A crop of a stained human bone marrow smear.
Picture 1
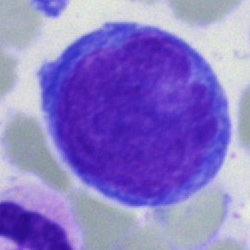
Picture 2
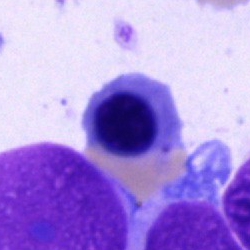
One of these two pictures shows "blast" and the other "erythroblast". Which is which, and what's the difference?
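Of the two, the blast is in picture 1 and the erythroblast in picture 2. The blast has a roughly round outline with a small bulge at the upper left edge. Its chromatin is finely stippled and purple, with no coarse dark blocks.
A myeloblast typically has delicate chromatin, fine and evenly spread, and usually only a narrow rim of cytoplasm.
Here the cytoplasm forms a narrow deep-blue rim with no granules or vacuoles. The erythroblast has dark purple, dense chromatin and no visible nucleolus.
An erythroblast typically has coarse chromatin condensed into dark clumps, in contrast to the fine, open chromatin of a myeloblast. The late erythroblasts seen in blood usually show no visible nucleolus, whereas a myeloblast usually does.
Its outline is irregular, with angular corners rather than a smooth round shape, and its cytoplasm shows no granules. Large deep-purple cells lie against its lower edge.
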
